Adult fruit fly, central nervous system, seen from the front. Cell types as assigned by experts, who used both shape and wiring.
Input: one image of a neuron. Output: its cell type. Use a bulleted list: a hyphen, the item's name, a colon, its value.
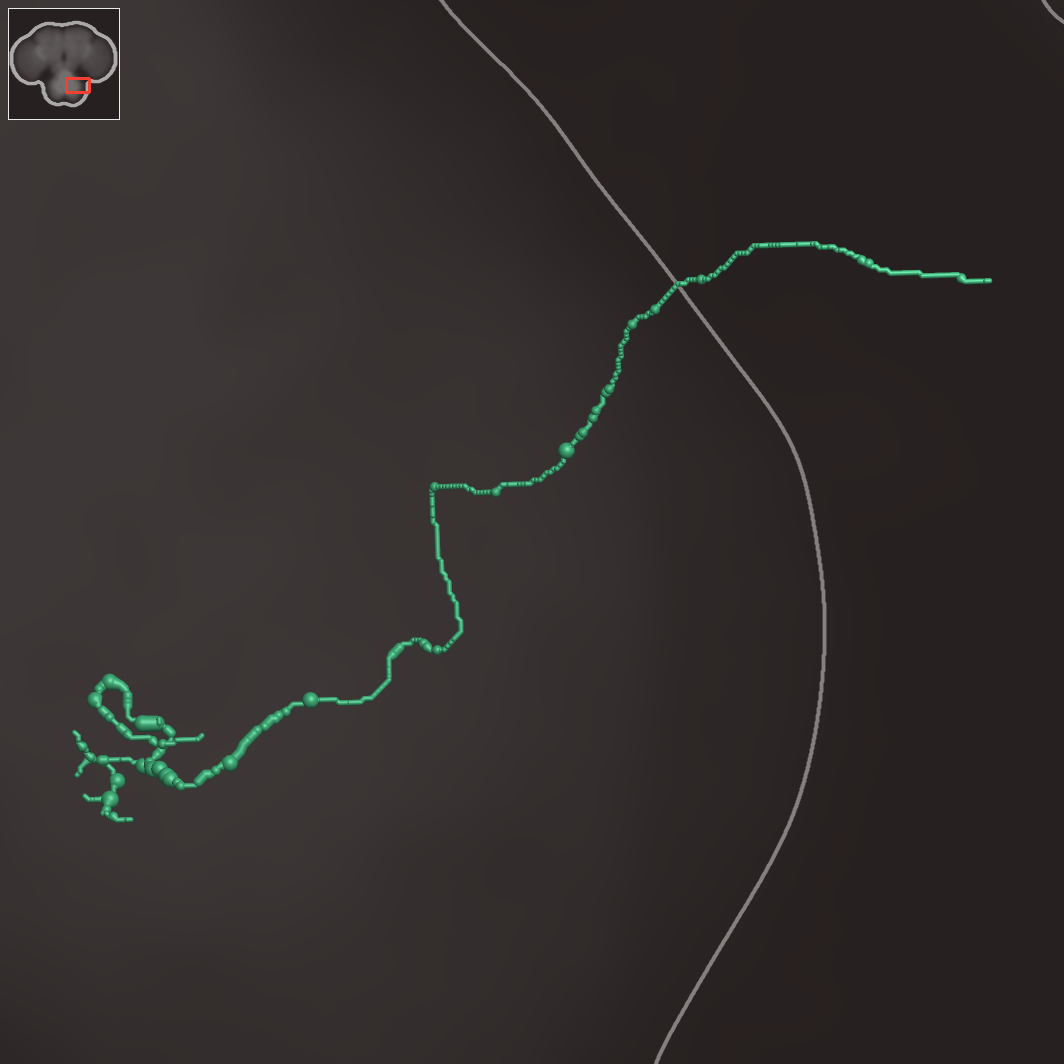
- cell type: WG1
